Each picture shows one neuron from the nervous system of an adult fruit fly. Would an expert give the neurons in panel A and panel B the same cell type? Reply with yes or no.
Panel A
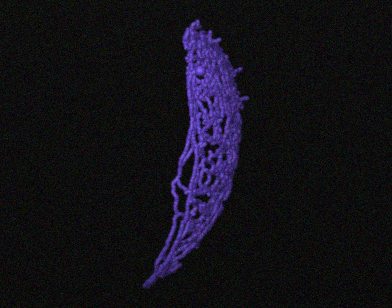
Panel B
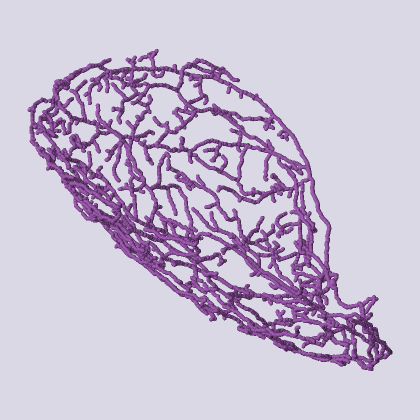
yes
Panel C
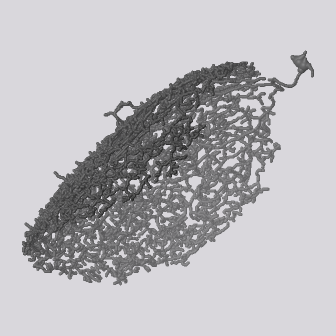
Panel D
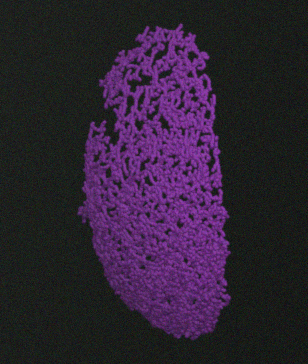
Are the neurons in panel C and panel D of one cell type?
yes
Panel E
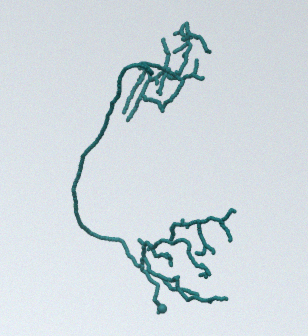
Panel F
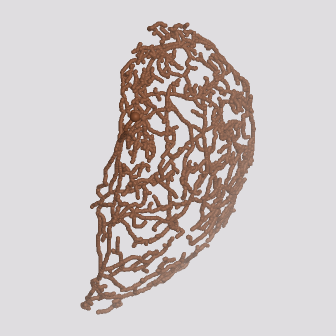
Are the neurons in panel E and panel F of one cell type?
no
